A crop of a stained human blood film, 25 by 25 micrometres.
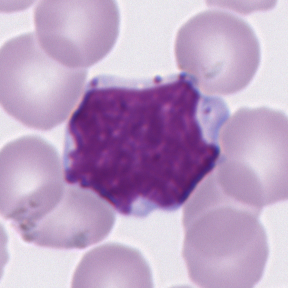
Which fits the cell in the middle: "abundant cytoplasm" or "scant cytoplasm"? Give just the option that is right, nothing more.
Scant cytoplasm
